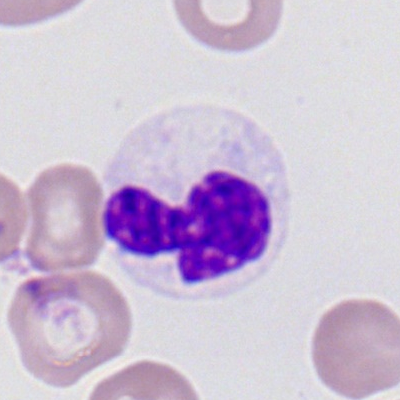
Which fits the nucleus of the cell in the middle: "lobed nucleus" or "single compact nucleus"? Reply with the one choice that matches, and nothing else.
Lobed nucleus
